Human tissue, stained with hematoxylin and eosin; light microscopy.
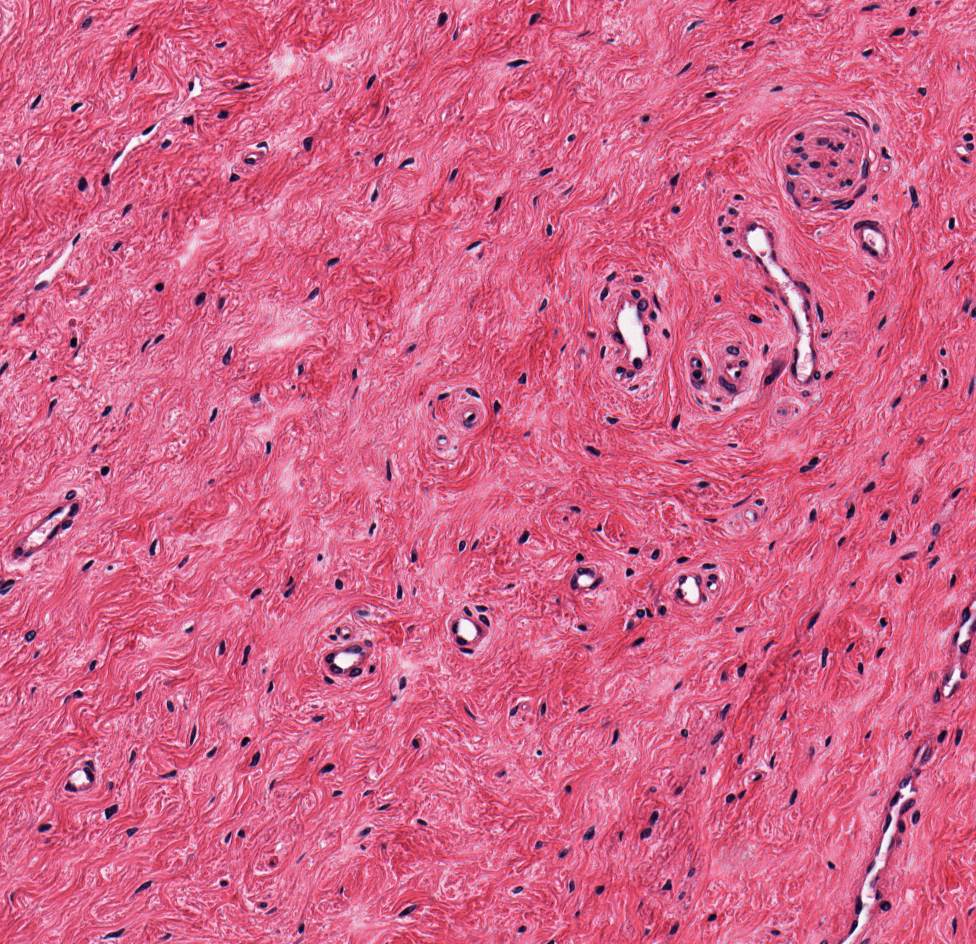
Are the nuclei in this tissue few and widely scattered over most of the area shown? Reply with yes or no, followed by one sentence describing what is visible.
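Yes. The cells are sparse and scattered, with small dark elongated nuclei and little visible cytoplasm.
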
